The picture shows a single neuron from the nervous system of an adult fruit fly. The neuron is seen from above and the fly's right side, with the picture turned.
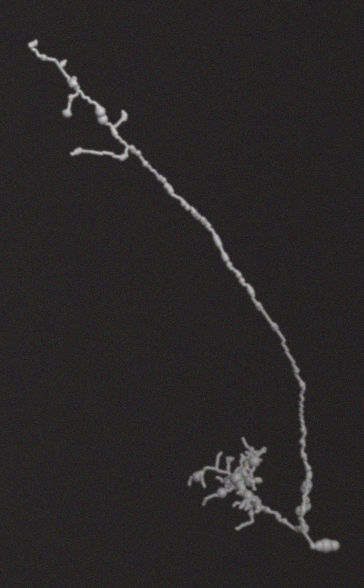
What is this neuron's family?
LPC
